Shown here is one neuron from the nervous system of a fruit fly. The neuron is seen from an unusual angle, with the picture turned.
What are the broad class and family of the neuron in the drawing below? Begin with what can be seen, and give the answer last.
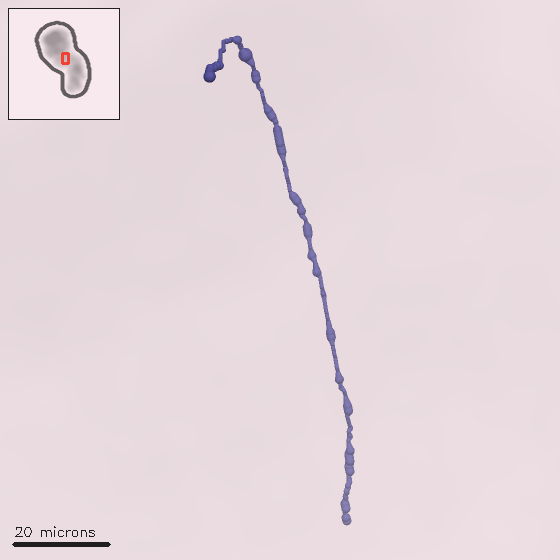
From top to bottom in the picture it spans about 100 microns. There are a dozen or fewer branch ends. This is a photoreceptor or other optic-lobe sensory neuron. Its family is called class visual.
